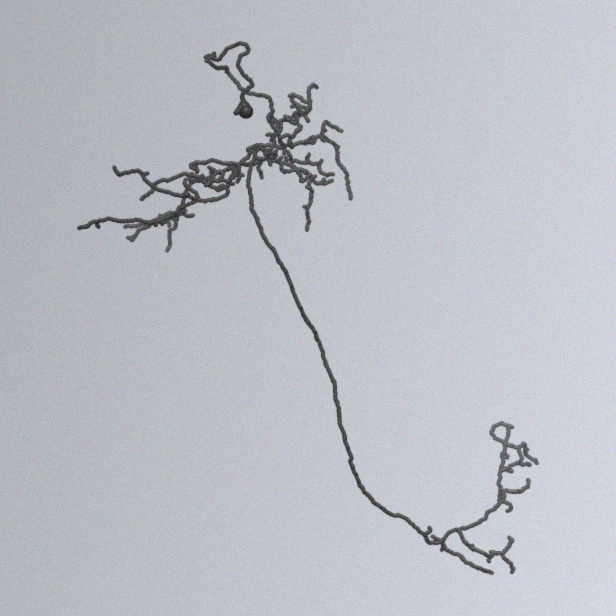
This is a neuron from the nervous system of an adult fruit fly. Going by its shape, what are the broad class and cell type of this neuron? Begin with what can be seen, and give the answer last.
Its cell body lies at the top of the picture. The picture shows dozens of branch ends. This is a central-brain intrinsic neuron. Its cell type is PS177.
